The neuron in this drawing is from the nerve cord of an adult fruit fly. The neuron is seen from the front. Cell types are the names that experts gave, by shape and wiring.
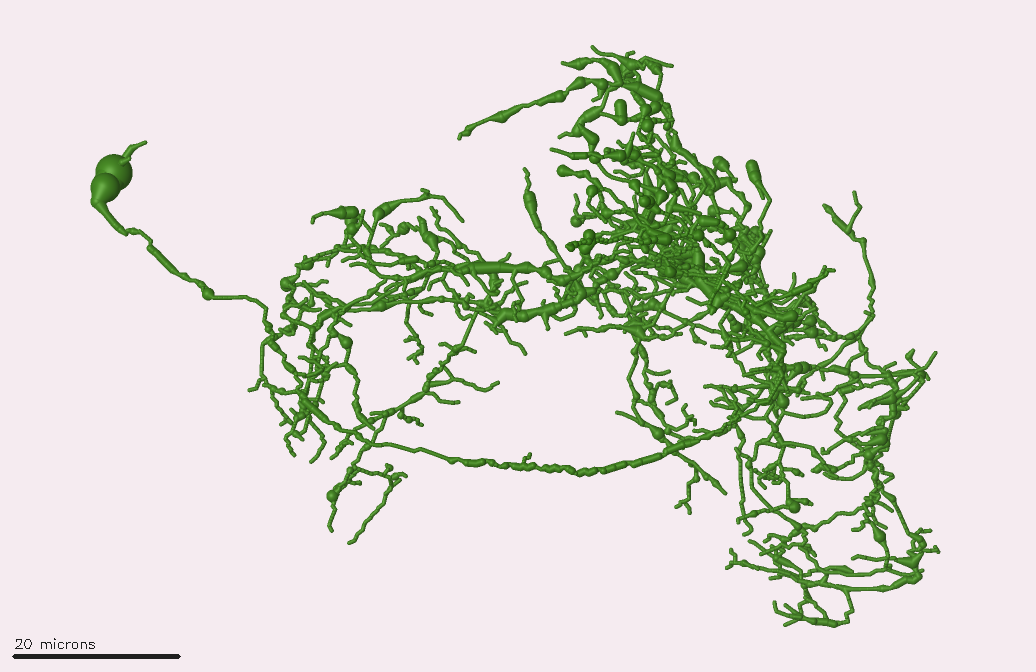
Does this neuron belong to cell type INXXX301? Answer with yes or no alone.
yes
